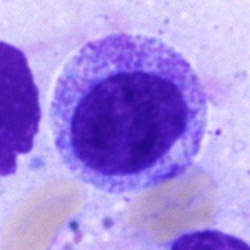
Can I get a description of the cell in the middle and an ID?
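Start with the outline, which is round and smooth. Many purple granules are scattered throughout the cytoplasm, and the cytoplasm between them is pale blue. The chromatin is dark purple and fairly evenly spread, with no coarse clumps. This cell is a myelocyte.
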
